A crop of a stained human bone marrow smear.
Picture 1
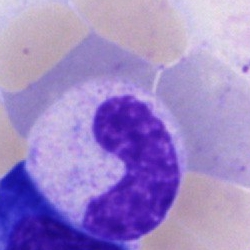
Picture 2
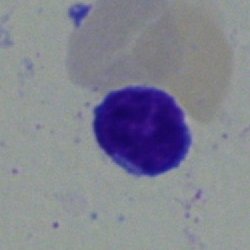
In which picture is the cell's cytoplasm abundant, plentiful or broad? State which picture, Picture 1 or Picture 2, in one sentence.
Abundant cytoplasm surrounds the nucleus in picture 1.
